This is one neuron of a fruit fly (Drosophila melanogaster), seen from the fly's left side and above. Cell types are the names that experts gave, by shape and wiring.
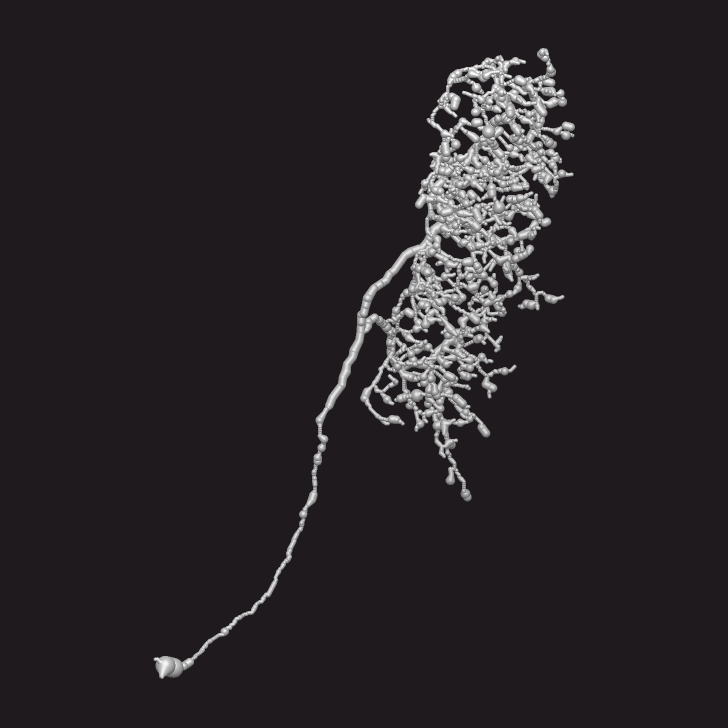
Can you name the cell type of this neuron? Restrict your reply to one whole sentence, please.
In terms of cell type, the neuron is Dm6.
